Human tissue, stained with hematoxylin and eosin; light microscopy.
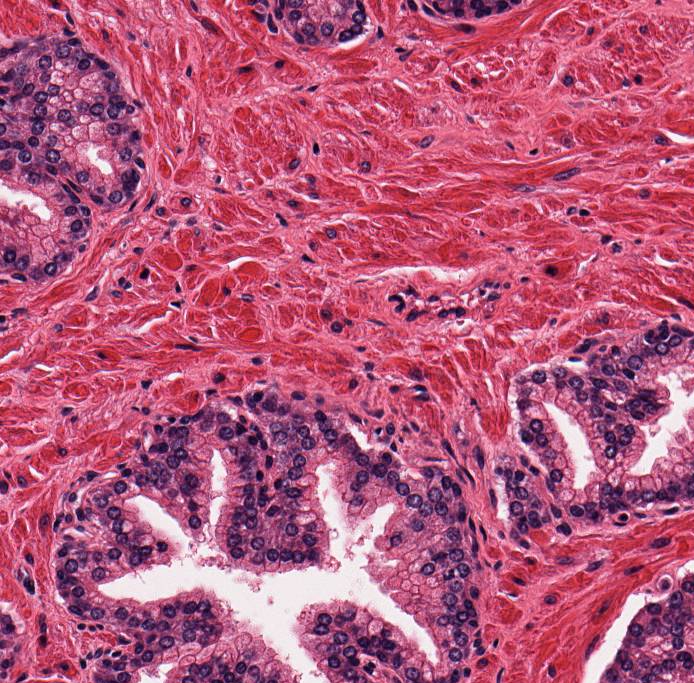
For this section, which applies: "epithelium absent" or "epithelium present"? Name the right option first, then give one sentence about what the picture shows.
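Epithelium present. The glands have irregular, branching lumens into which the epithelium projects as papillary infoldings.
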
